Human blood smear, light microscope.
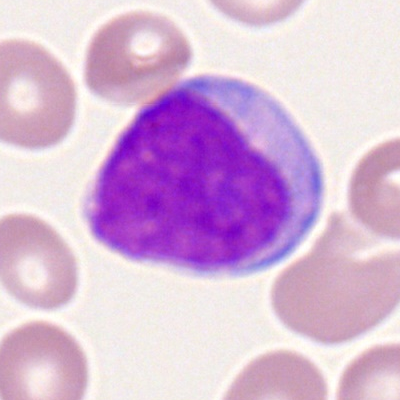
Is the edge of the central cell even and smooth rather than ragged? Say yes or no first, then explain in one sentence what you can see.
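Yes. The cell outline is smooth and roughly round.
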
